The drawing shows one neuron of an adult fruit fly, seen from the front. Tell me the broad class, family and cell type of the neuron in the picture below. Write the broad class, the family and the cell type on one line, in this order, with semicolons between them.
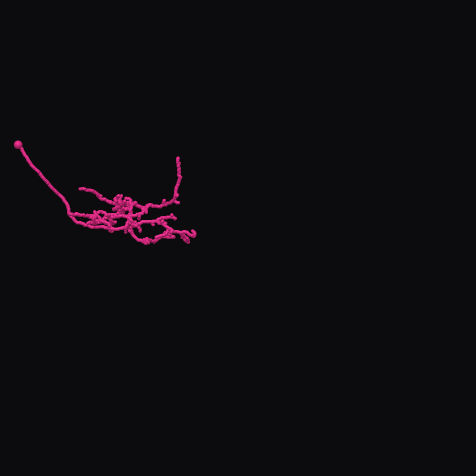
central-brain intrinsic neuron; hemilineage VPNp1_medial; PLP190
